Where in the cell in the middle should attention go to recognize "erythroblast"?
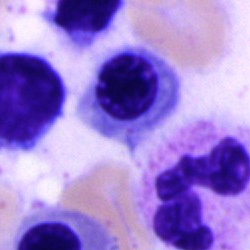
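Erythroblast. Fits: no visible granules in the cytoplasm.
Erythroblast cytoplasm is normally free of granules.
Fits: a moderate rim of pale greyish-blue cytoplasm surrounds the nucleus, widest on the lower right.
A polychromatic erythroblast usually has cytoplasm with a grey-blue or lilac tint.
Does not fit: nucleus off-centre, toward the upper left of the cell.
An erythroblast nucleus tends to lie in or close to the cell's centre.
Also seen: chromatin dense, dark purple, coarsely clumped.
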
